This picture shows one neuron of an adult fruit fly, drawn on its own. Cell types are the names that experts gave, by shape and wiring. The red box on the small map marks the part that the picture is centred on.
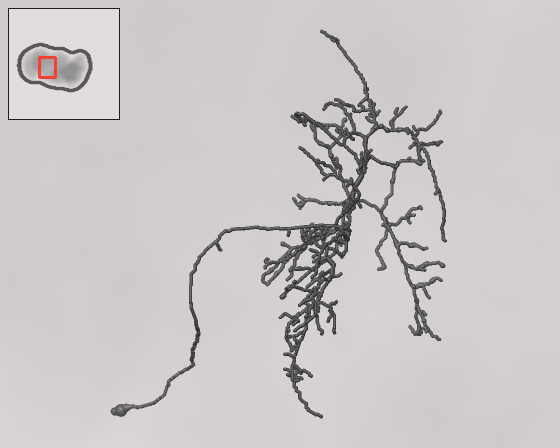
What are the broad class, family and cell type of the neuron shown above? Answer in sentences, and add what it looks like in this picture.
This is a central-brain intrinsic neuron. The family is hemilineage PSa1. Its cell type is VES020. The cell body can be seen at the lower left of the picture. Dozens of branch ends can be seen.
